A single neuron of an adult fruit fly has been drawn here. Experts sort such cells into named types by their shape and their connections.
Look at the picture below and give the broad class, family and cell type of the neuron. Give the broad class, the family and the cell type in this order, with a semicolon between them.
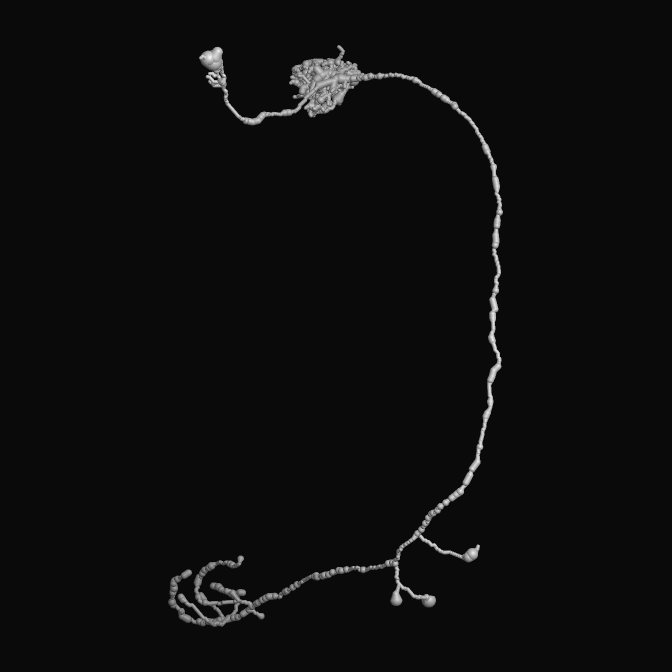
central-brain intrinsic neuron; hemilineage ALad1; DL2v_adPN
